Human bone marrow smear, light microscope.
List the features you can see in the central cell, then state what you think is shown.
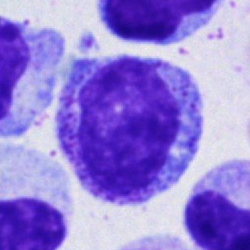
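The outline of the cell is roughly round, and its surface shows no projections. A rim of blue cytoplasm surrounds the nucleus, widest on the right side, with fine reddish-purple granules scattered through it. This is a myelocyte.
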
